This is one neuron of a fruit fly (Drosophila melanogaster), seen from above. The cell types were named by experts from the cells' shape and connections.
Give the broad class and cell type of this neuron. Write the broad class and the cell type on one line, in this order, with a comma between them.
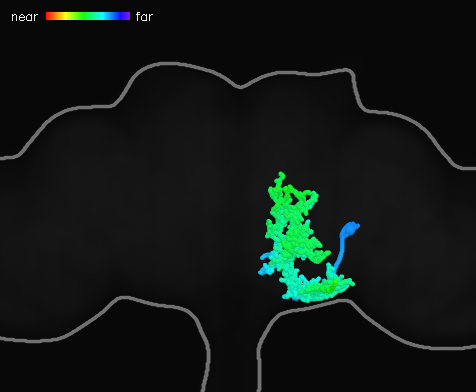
central-brain intrinsic neuron, PS308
